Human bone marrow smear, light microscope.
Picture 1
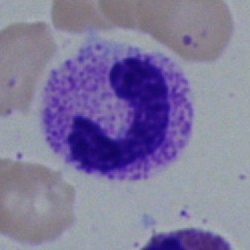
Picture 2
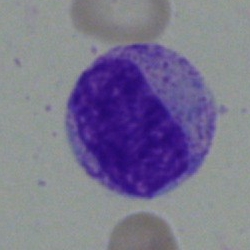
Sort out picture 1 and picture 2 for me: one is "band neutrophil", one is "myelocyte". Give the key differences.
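So the first one's the band neutrophil and the second's the myelocyte. In the band neutrophil you've got a single unsegmented nucleus curved like a C, with its hollow opening toward the upper left.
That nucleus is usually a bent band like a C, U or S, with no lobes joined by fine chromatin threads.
Its chromatin is dense, dark purple and clumped, and there are no nucleoli to see.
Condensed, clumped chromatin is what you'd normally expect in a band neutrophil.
The cytoplasm is plentiful on a pale lilac background, filled throughout with numerous purple granules. The myelocyte, by contrast, has a round outline and a smooth surface with no projections. Its nucleus sits off-centre toward the lower left and has a straight edge facing the upper right. That leaves the widest band of pale lilac cytoplasm on the upper right side.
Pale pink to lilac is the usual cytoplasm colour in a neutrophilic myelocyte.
Red cells that look unstained lie just above and just below it.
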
